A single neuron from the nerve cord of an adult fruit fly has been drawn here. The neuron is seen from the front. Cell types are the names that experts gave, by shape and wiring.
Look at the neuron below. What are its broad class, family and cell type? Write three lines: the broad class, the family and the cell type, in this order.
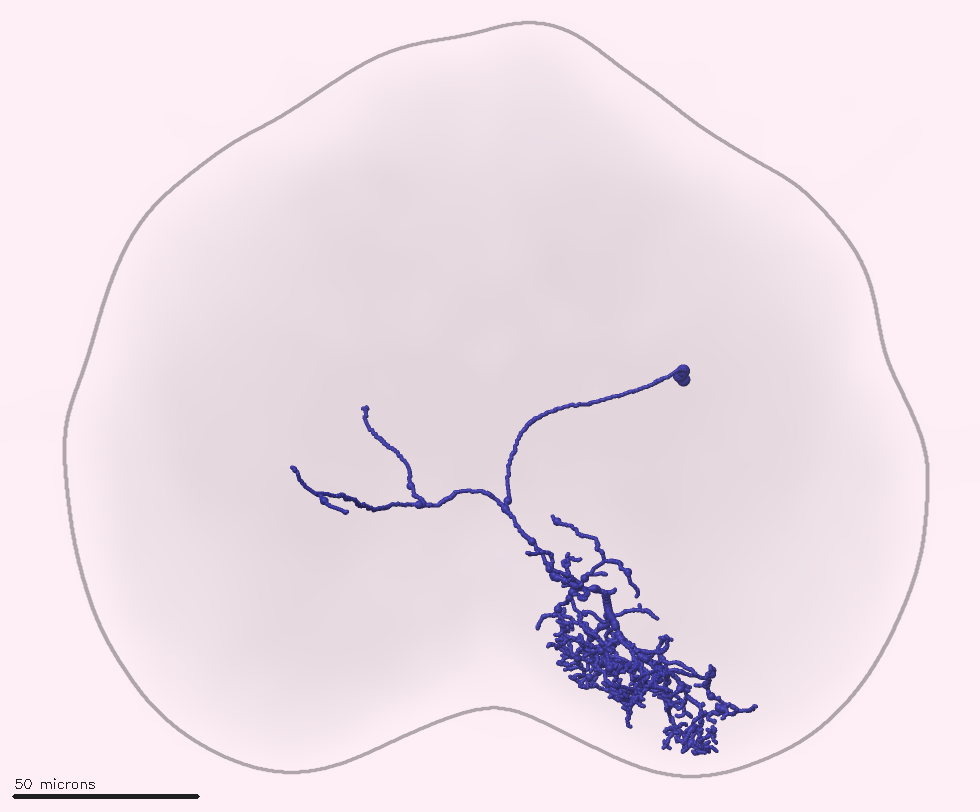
nerve-cord intrinsic neuron
hemilineage 23B
IN23B047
